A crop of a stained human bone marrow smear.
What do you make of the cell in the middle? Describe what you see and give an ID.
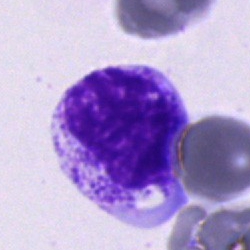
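Outline roughly round, edge smooth. Nucleus fills most of the cell, positioned toward the upper right. Cytoplasm at the bottom edge pale blue, free of granules. Small clear pale area in the cytoplasm just below the nucleus. Myelocyte.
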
